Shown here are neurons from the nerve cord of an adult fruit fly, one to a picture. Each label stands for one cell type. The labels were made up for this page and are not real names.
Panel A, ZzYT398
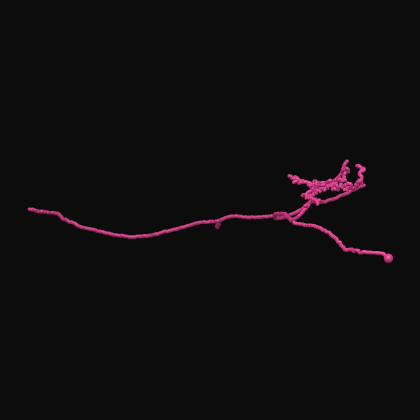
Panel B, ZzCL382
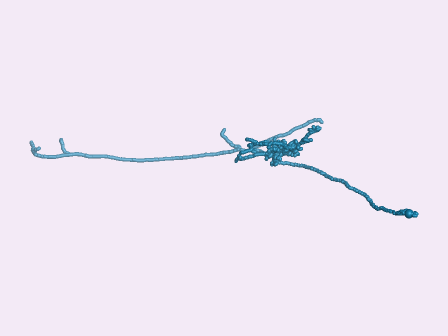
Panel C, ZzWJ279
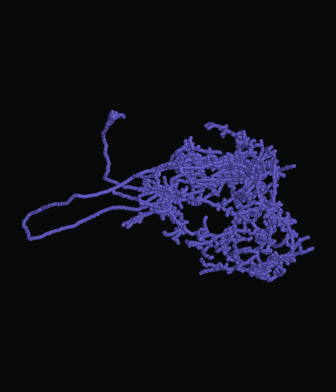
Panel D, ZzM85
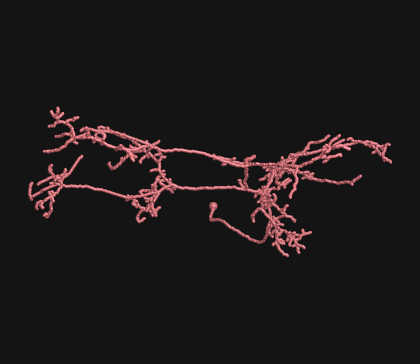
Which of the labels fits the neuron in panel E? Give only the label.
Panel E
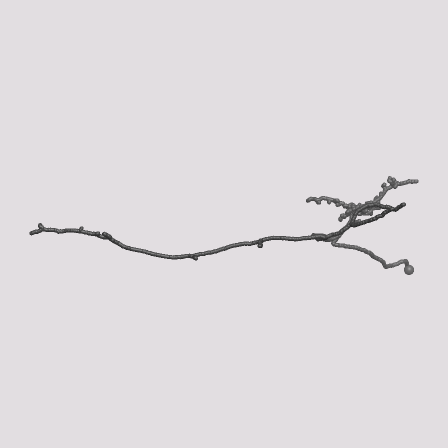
ZzYT398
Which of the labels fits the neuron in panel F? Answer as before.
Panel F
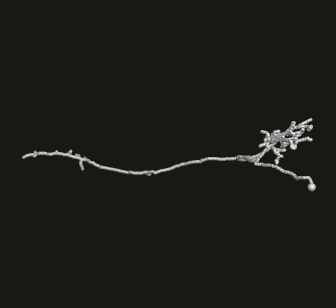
ZzYT398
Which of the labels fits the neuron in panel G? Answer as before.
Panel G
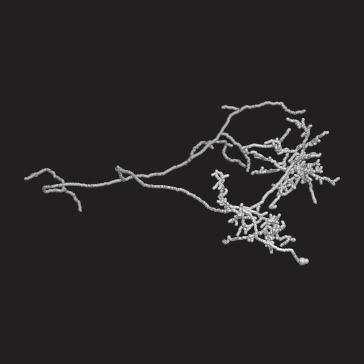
ZzWJ279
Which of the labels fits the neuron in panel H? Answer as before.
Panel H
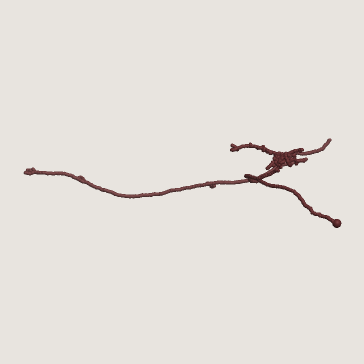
ZzYT398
